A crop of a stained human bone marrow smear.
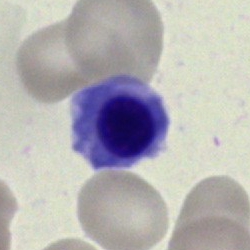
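Erythroblast: note first its irregular outline, with ragged, uneven edges. The chromatin is dark and densely condensed, and the cytoplasm stains blue. See how the rim of cytoplasm is broader on the left of the nucleus than on the right.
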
